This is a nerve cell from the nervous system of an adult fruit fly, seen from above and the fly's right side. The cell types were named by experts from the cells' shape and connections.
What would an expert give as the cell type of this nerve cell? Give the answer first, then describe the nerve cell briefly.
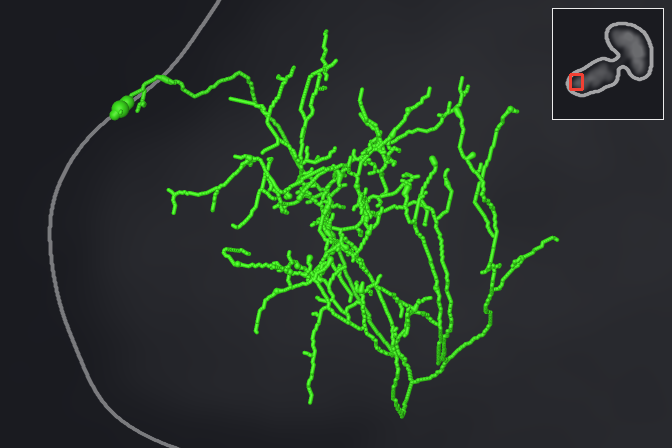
It is of cell type INXXX377. It is a nerve-cord intrinsic neuron. It lies in the nerve cord. The cell body can be seen at the upper left of the picture. Dozens of branch ends can be seen.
